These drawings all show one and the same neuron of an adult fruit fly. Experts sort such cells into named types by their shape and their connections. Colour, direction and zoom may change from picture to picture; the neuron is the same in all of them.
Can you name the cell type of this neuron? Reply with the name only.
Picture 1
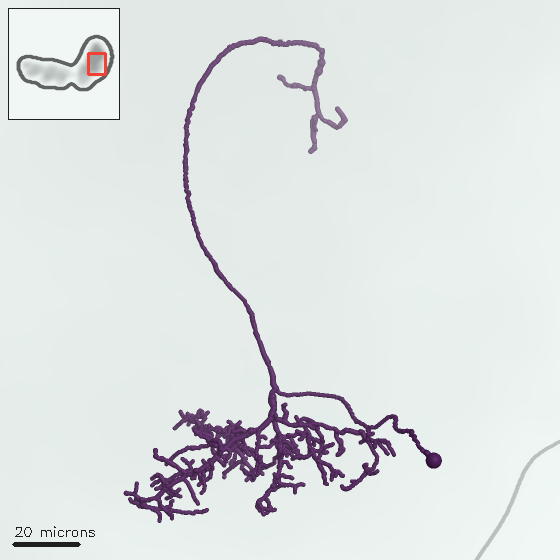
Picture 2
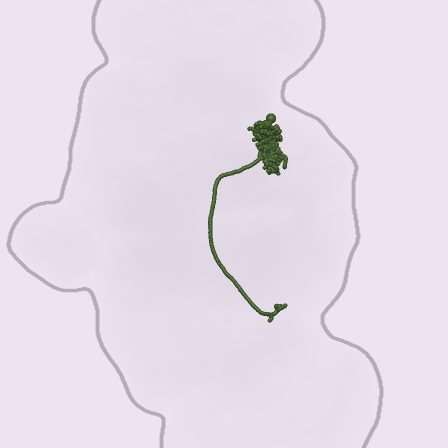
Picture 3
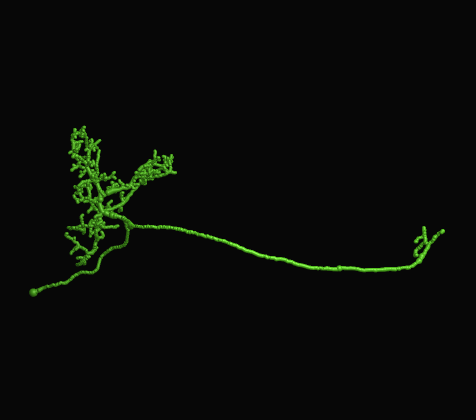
CB3673a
